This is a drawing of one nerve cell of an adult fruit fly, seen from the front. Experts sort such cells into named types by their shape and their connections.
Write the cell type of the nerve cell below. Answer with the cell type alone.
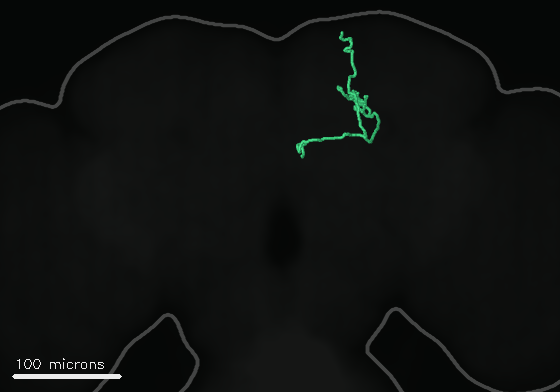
KCab-m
